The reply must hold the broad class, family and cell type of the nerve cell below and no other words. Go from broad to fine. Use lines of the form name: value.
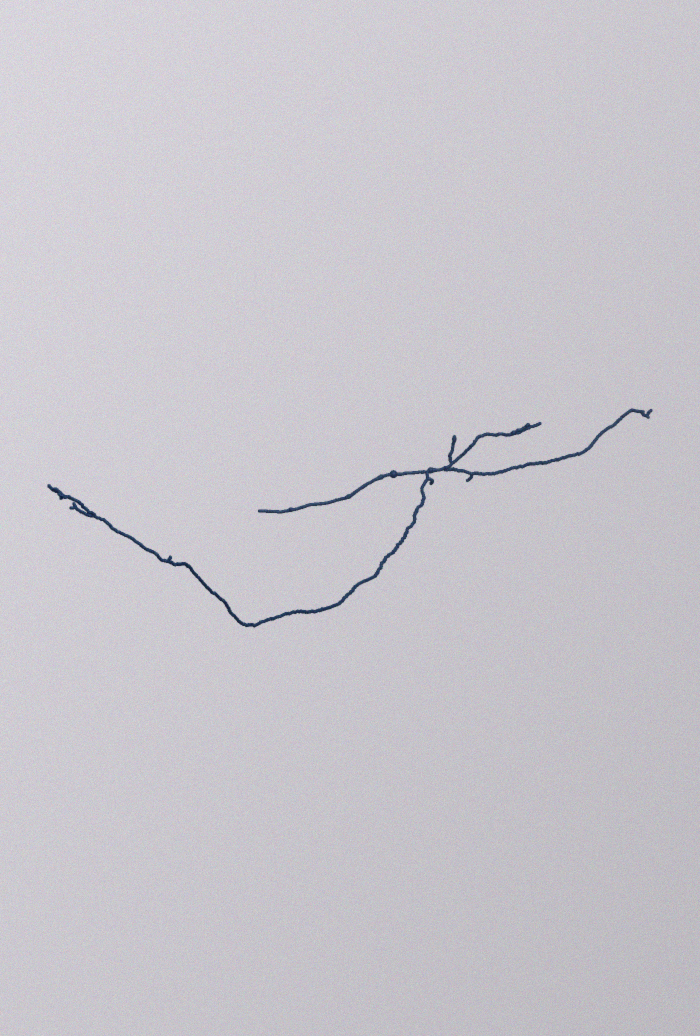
broad class: sensory neuron ascending to the brain
family: class mechanosensory proprioceptive
cell type: SApp19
